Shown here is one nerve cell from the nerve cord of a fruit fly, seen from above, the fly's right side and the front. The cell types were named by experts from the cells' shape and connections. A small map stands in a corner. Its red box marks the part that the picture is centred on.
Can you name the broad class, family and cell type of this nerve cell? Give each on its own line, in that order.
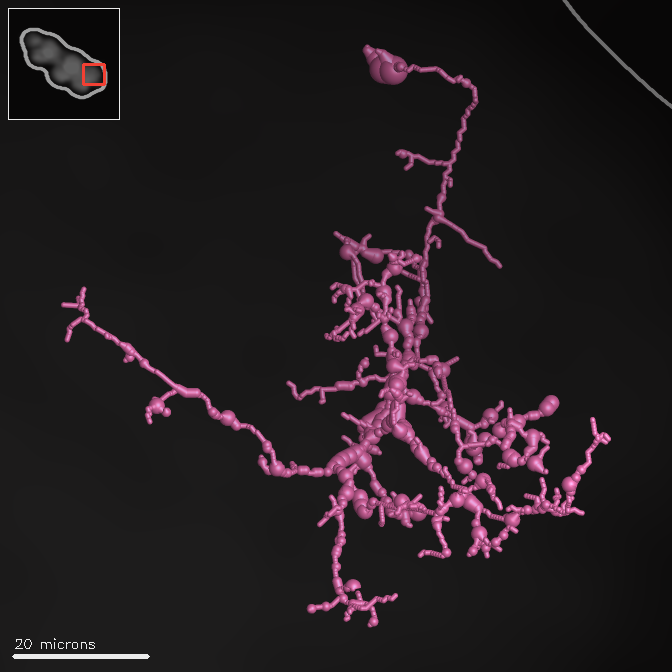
nerve-cord intrinsic neuron
hemilineage 20A.22A
IN20A.22A056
